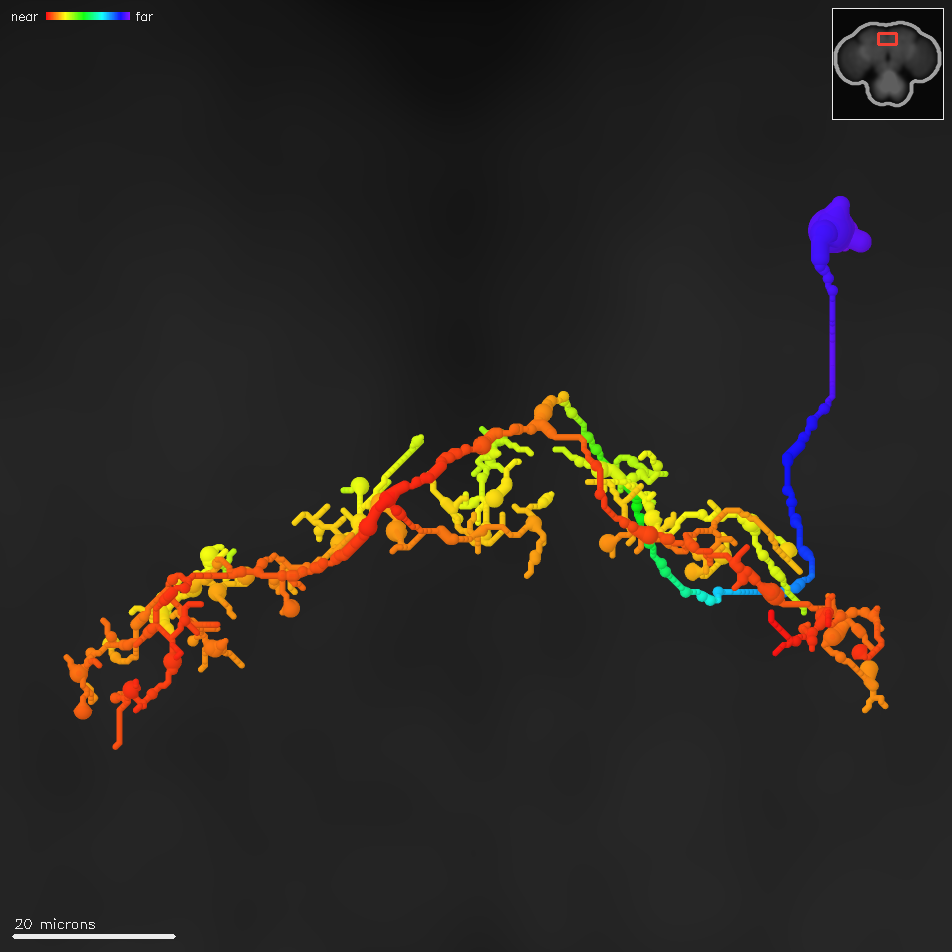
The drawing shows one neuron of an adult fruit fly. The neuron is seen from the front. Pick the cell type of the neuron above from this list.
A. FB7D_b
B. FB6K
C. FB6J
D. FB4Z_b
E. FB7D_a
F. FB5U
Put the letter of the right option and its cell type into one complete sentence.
For cell type, option E, FB7D_a, applies to the neuron.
